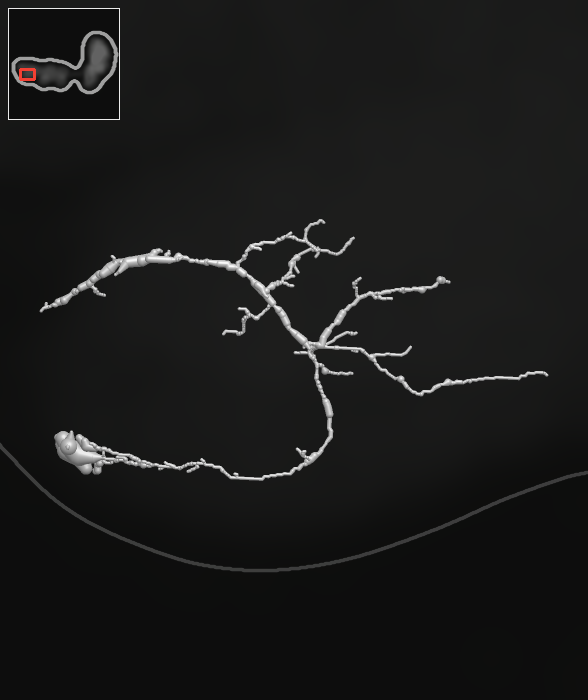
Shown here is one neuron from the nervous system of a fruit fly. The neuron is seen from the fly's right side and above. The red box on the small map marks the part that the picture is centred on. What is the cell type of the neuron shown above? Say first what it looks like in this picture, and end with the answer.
Dozens of branch ends can be seen. In this view it is wider than it is tall. This is a motor neuron of the nerve cord. It is of cell type Acc. tr flexor MN.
